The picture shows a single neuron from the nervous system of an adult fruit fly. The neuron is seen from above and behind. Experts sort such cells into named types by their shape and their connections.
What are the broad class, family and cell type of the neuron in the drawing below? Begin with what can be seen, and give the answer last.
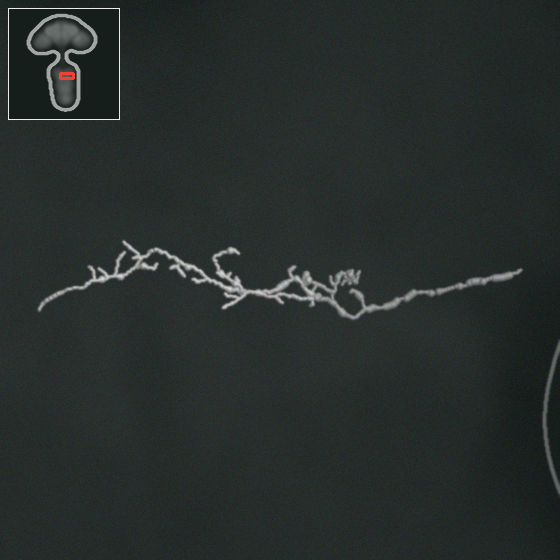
It is in the nerve cord and does not reach the brain. The drawing shows no cell body. This is a sensory neuron entering the nerve cord. Its family is called class gustatory. Its cell type is LgLG6.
